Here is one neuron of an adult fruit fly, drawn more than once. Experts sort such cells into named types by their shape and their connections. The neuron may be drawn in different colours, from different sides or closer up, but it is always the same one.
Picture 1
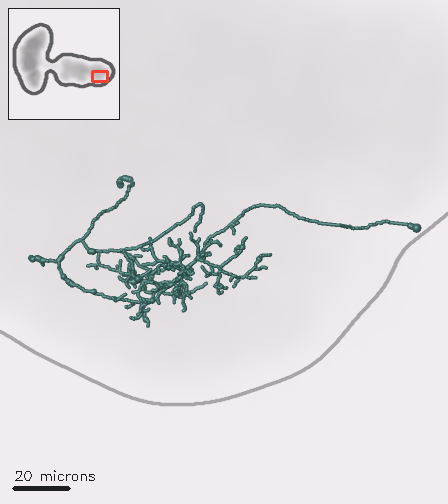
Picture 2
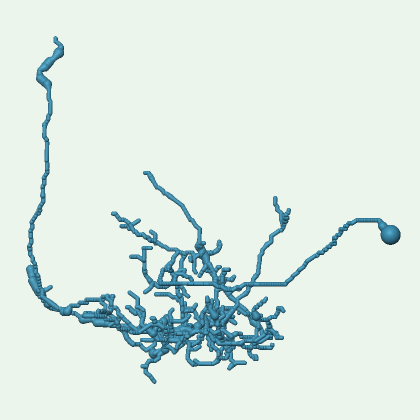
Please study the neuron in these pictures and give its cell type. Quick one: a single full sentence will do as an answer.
This neuron is of the type IN01B060.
